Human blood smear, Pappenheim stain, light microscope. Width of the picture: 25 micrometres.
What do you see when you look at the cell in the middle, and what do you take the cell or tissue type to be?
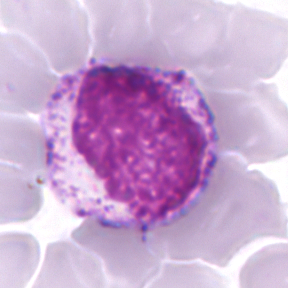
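Deep magenta-purple chromatin carries small paler spots scattered through it. The cytoplasm is very pale, almost colourless, with a faint pink tint. Small dark purple granules lie scattered through the cytoplasm and are most crowded along the outer edge of the cell. The cell is a myelocyte.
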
